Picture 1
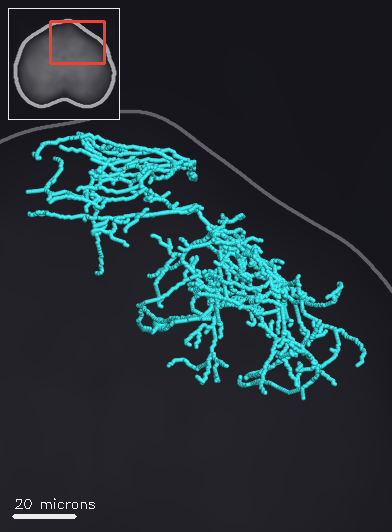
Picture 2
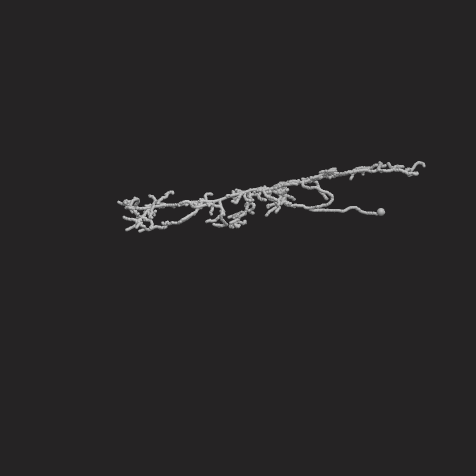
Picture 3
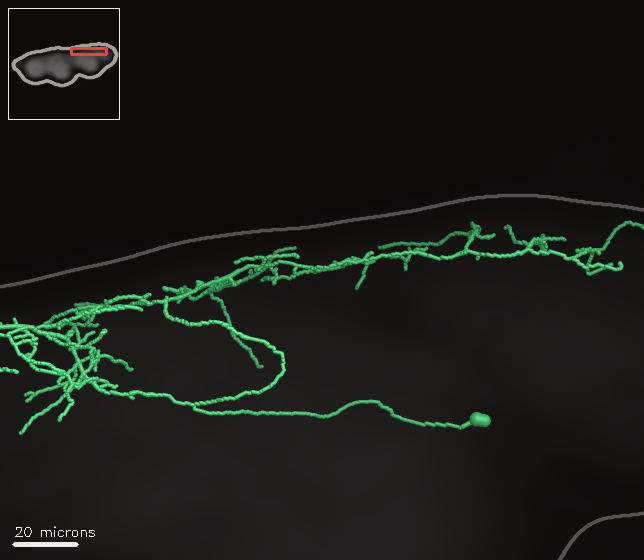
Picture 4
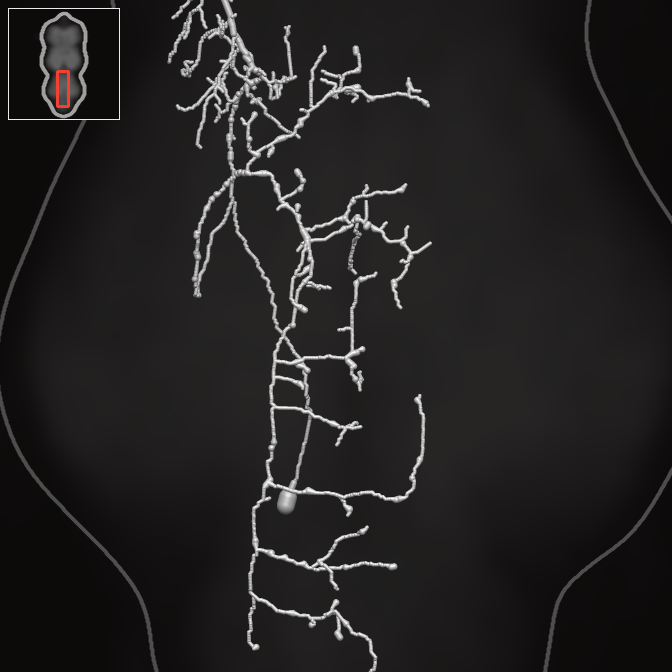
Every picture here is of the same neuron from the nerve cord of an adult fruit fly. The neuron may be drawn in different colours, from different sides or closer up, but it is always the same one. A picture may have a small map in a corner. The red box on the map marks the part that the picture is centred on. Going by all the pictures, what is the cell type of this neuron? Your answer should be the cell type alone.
INXXX193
